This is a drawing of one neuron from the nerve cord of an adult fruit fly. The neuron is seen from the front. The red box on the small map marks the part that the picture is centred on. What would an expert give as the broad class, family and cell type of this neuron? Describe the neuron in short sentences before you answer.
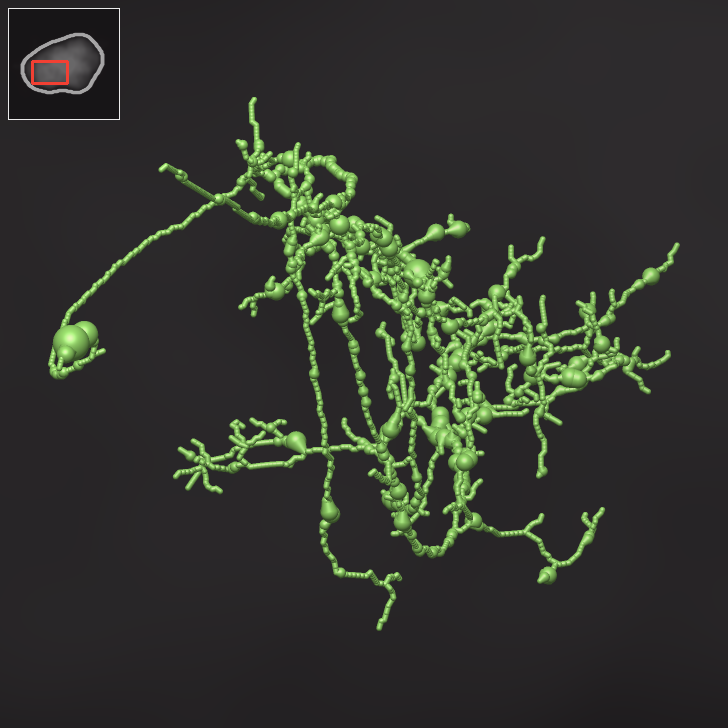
Dozens of branch ends can be seen. As drawn here it is about as wide as it is tall. This is an ascending neuron. The family is hemilineage 08B. It is of cell type AN08B095.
